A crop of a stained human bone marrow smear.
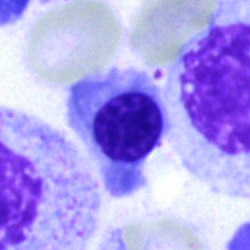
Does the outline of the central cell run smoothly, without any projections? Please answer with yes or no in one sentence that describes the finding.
No, what this cell has is a rough outline, not a smooth one.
